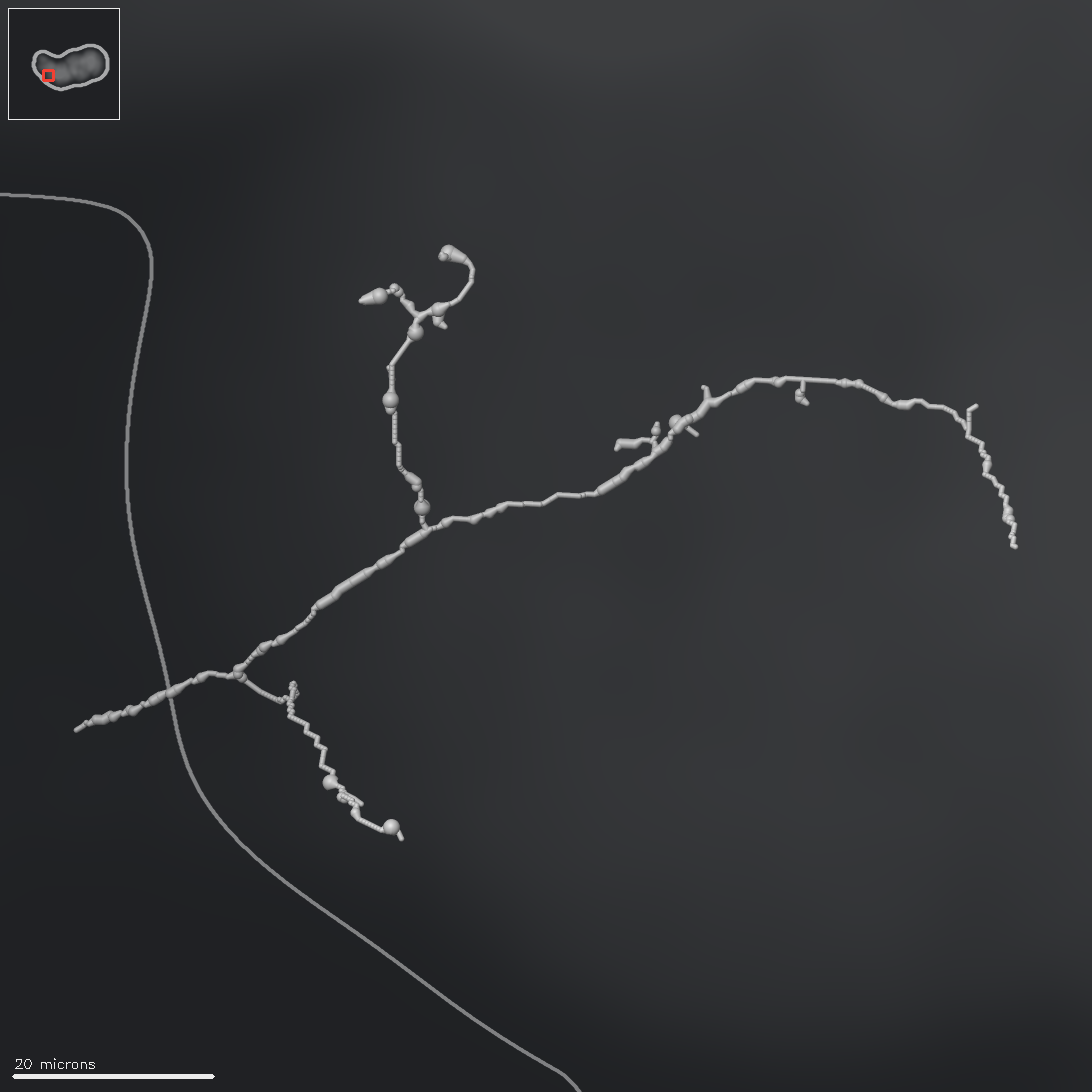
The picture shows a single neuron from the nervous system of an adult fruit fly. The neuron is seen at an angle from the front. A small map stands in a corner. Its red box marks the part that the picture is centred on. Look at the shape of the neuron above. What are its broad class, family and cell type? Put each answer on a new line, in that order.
sensory neuron entering the nerve cord
class mechanosensory tactile
SNta32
